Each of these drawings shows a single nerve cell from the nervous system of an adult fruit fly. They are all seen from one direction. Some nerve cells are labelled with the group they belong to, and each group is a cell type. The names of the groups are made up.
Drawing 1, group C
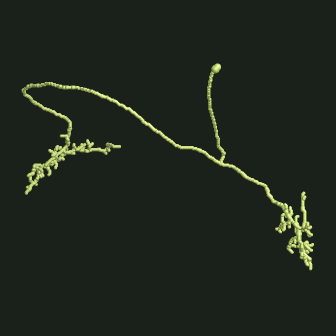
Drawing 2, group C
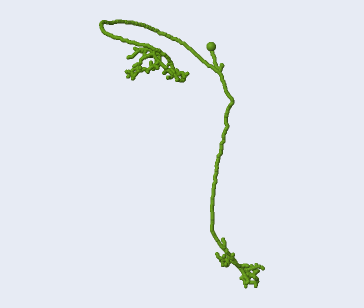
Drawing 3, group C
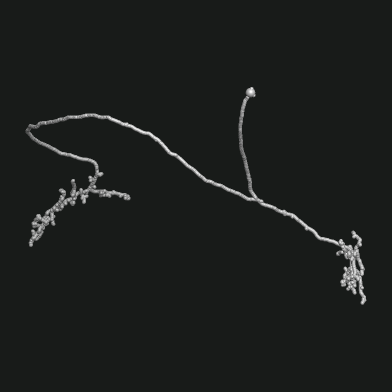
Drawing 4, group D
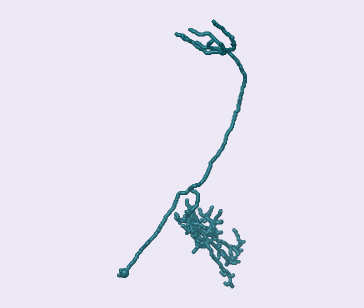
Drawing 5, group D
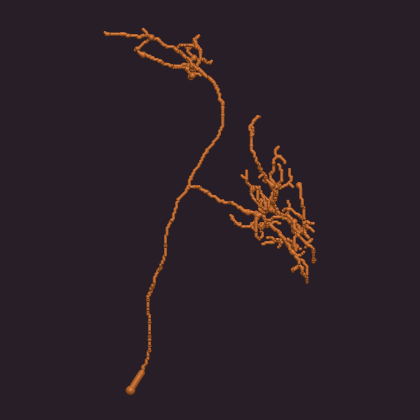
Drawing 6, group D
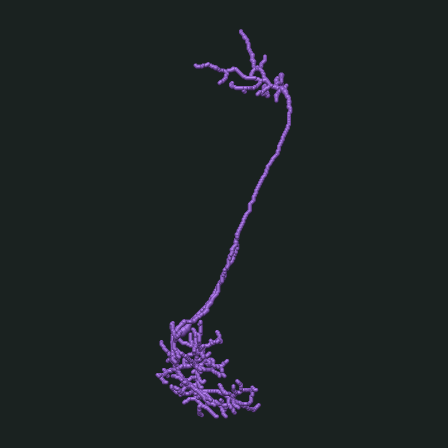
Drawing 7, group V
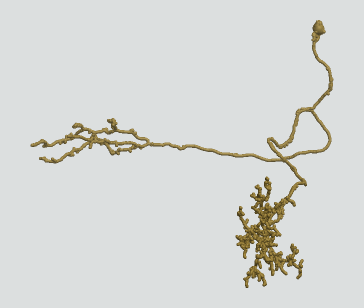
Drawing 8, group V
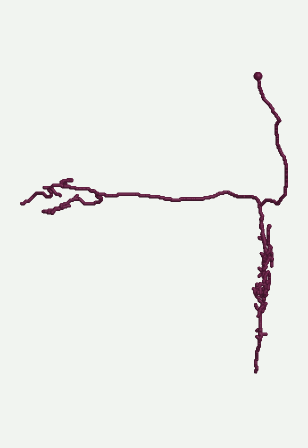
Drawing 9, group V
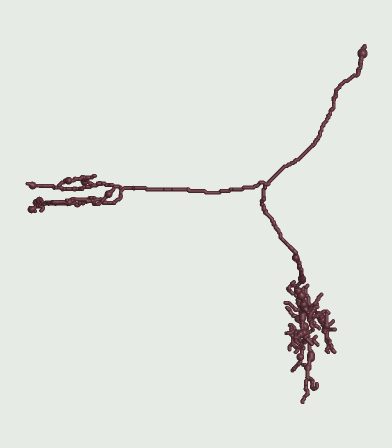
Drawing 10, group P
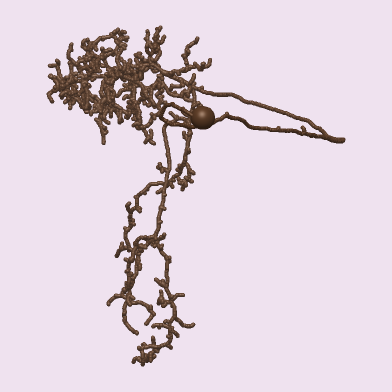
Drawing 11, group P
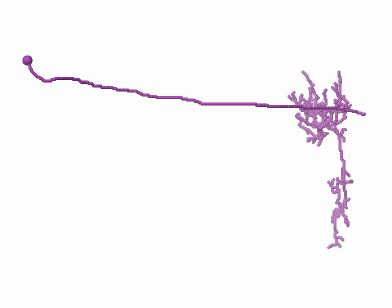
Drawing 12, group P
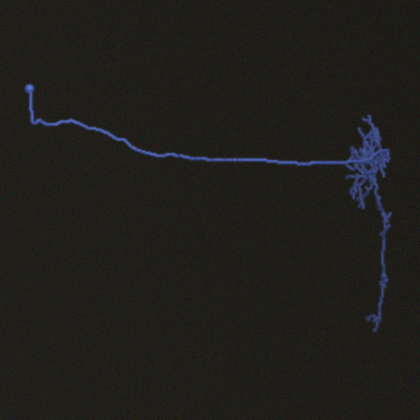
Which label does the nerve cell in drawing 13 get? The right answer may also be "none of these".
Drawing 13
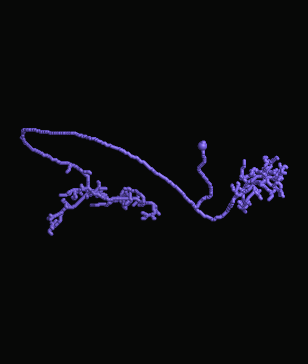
group C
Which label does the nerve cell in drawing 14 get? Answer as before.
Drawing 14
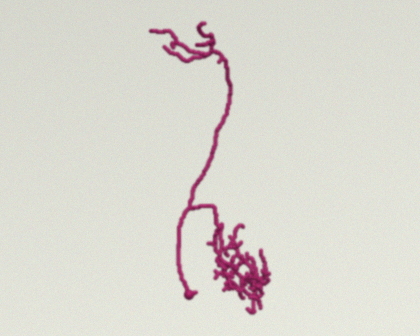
group D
